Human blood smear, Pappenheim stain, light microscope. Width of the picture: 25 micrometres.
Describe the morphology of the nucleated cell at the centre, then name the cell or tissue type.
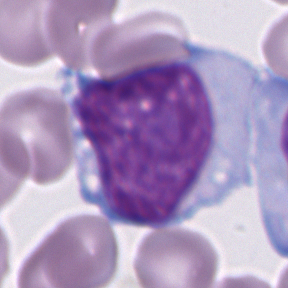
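A single unlobed nucleus, about 14 by 12 micrometres, sits toward the left side of the cell, leaving most of the cytoplasm on the right. Its chromatin is fine and lacy rather than coarsely clumped. The cytoplasm is more deeply blue at the cell margin than close to the nucleus. This is a myeloblast.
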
